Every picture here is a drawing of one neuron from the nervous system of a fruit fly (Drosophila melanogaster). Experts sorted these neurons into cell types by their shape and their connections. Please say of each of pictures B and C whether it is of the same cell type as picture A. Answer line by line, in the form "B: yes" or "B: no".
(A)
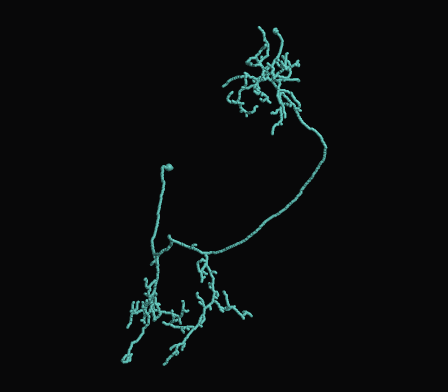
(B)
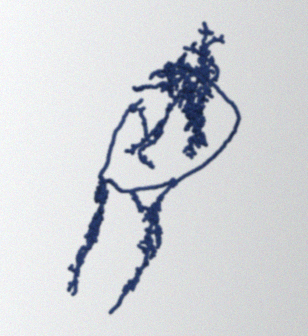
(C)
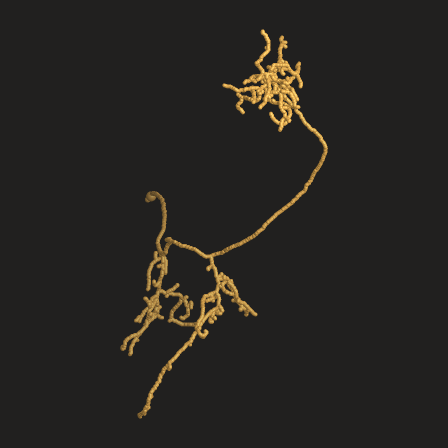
B: no
C: yes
